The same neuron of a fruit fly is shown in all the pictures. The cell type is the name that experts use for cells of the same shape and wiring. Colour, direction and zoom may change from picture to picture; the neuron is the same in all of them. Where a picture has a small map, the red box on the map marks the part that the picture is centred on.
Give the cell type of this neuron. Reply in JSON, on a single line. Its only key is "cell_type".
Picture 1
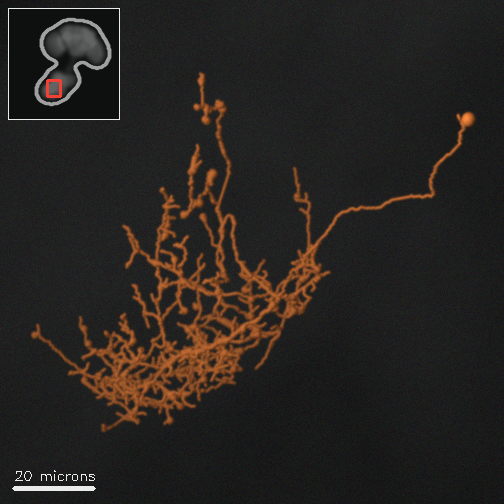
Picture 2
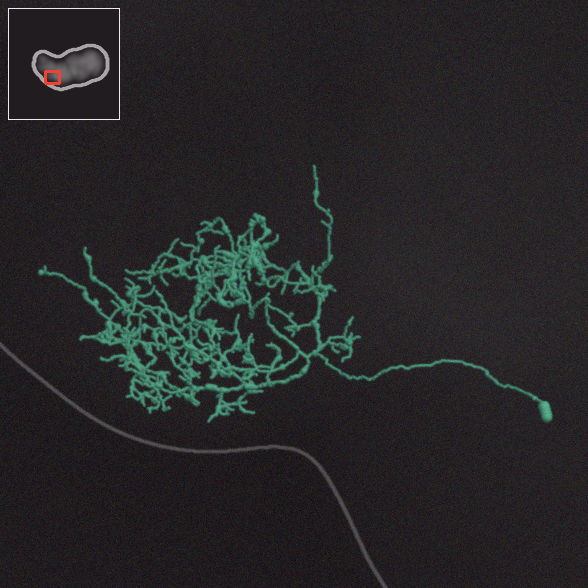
{"cell_type": "IN14A024"}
